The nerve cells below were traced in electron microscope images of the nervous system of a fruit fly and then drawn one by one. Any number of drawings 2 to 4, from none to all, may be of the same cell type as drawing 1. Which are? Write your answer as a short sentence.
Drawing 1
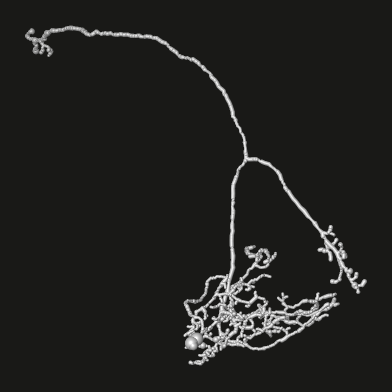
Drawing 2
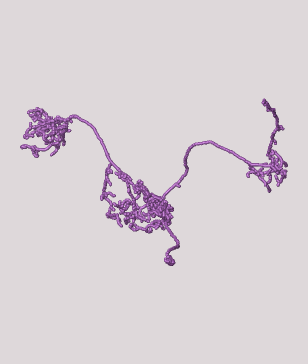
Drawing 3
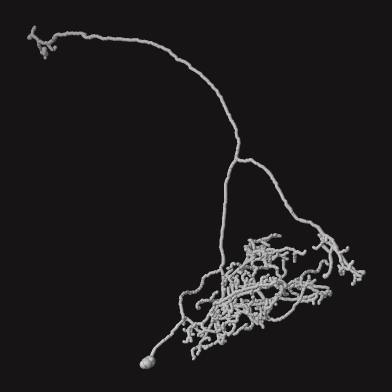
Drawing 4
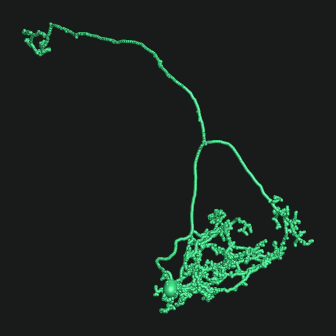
Drawing 3 and drawing 4 are of the same cell type.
